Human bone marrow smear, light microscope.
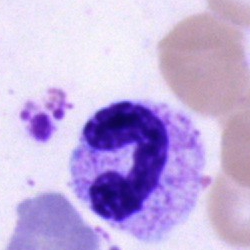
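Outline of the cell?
Roughly round.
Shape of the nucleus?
A single unsegmented band curved into a C, its open side facing left.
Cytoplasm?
Abundant, pale lilac.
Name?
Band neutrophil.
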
